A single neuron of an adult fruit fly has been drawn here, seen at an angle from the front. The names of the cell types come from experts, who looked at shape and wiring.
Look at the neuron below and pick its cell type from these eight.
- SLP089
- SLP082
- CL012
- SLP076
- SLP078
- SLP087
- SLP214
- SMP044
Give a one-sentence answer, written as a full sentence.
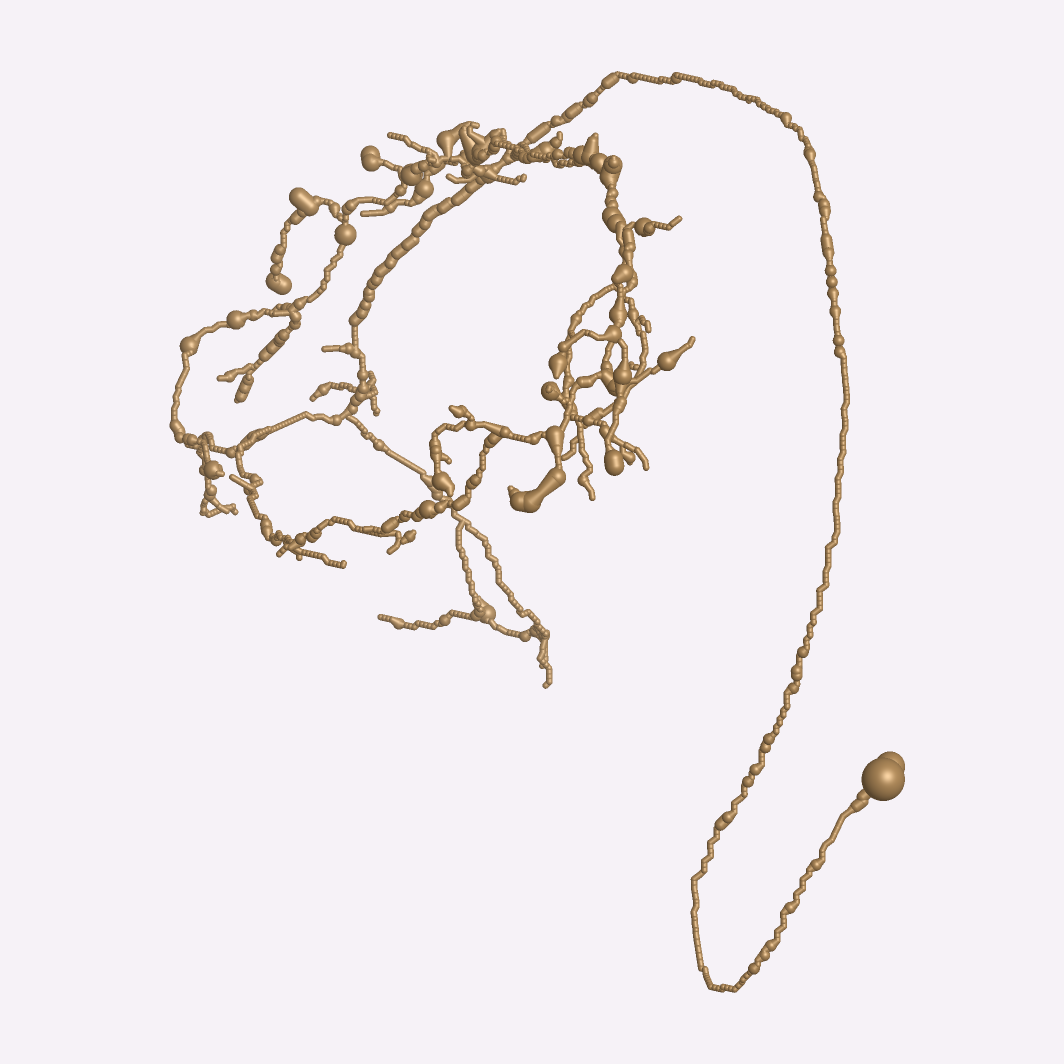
Within the cell type SLP082 sits this neuron.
